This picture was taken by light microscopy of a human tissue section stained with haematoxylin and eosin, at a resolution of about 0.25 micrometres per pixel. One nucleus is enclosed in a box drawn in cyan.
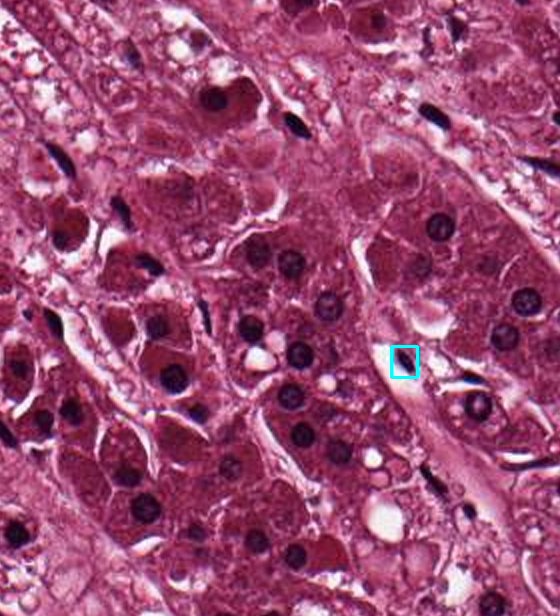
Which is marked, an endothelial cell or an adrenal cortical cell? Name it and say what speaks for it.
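The marked cell is an endothelial cell. The nucleus is an elongated oval, clearly smaller than the round nuclei of the large cells around it. The nucleus stains darker and more evenly than the neighbouring round nuclei, with no inner detail visible. Almost no cytoplasm can be made out around the nucleus; it sits against a pale, nearly white background. The cell lies in a narrow pale channel between cords of large pink cells, with its long axis running along that channel.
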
